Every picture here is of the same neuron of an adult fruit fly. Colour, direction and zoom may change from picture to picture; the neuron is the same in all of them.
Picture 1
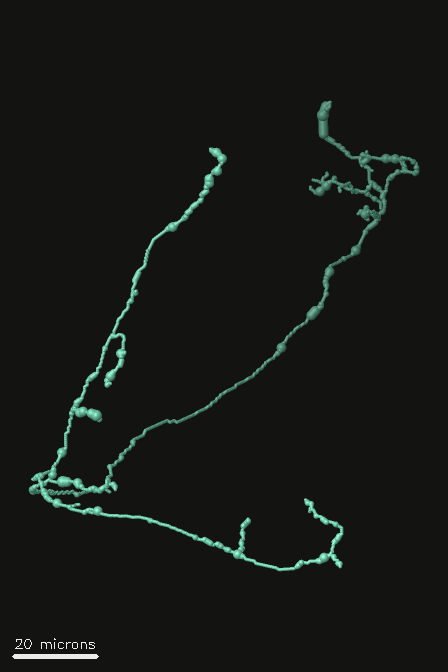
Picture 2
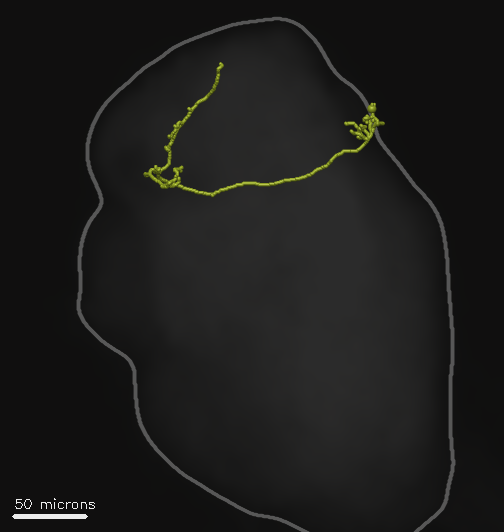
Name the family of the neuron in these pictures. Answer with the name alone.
class Kenyon Cell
